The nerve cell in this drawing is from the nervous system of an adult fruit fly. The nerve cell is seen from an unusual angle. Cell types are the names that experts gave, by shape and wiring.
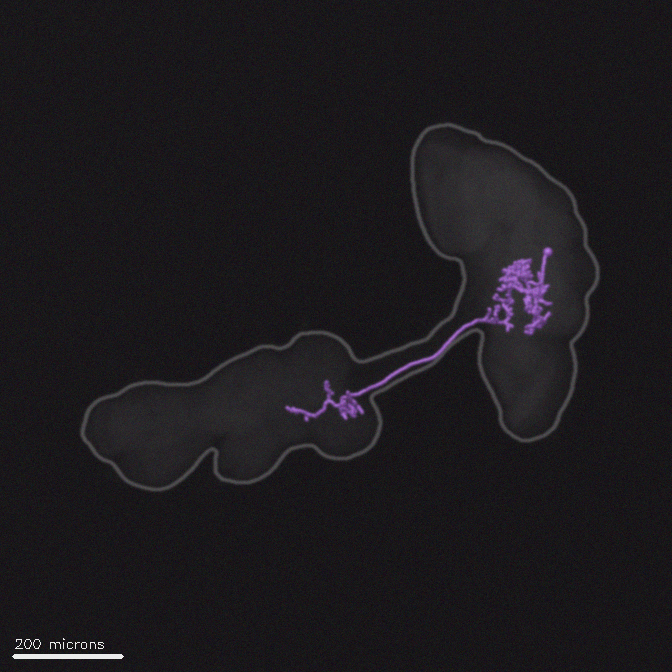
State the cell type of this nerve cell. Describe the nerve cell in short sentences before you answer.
It reaches both the brain and the nerve cord, passing through the neck. Its cell body lies on the right of the picture. From left to right in the picture it spans about 500 microns. It is a descending neuron. It is of cell type DNge098.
